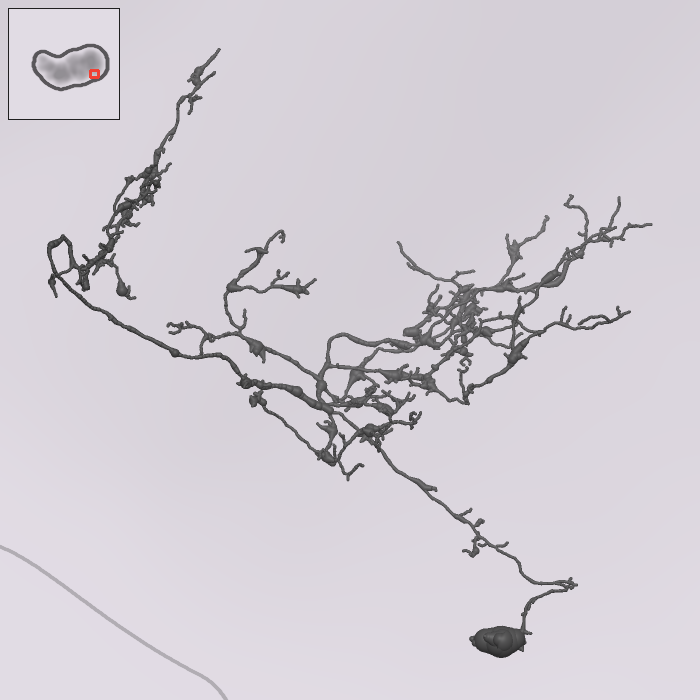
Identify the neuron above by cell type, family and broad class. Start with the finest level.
Mi10; Mi; optic-lobe intrinsic neuron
